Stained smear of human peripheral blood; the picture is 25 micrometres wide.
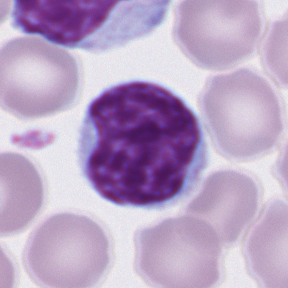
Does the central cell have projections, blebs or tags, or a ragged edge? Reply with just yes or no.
No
